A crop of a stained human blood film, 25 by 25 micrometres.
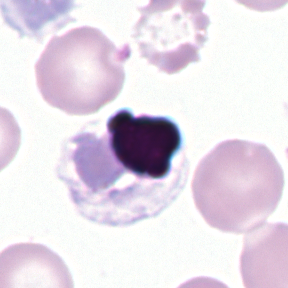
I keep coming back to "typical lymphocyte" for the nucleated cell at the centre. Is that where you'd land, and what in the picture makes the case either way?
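Typical lymphocyte is the wrong name here; this cell is a normoblast. First point, the nucleus: its chromatin is very dark purple and densely condensed throughout.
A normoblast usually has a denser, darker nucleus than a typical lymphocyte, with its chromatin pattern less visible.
Second point, the cytoplasm: much of it is very pale, nearly colourless, and a patch to the left of the nucleus is pale lilac rather than sky-blue.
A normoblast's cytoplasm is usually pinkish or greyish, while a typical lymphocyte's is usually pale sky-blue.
Both points speak for normoblast and against typical lymphocyte. Third point, granules: no distinct ones are seen in the cytoplasm.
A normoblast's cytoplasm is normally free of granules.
Remaining points, simply noted: no nucleoli can be seen, and the outline is ragged and frayed rather than smooth.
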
